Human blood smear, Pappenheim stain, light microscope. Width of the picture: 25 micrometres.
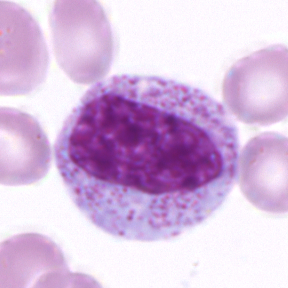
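Myelocyte, centre. Outline round, smooth. Nucleus a single elongated oval, long axis left to right; one unlobed mass, no constrictions. Chromatin dark purple, coarsely clumped.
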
